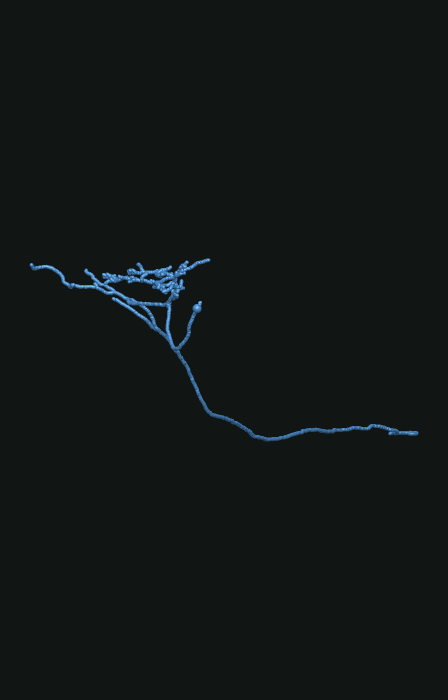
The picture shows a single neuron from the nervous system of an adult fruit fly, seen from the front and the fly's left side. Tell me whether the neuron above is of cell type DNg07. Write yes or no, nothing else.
yes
